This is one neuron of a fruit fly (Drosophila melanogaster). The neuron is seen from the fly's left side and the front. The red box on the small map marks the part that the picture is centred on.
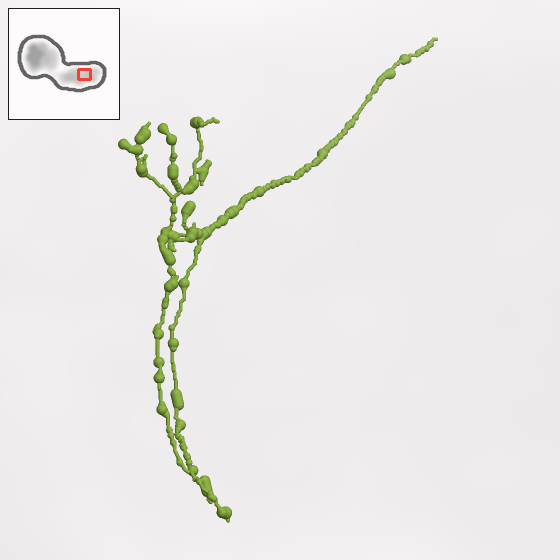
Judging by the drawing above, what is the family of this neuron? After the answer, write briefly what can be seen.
Its family is called class mechanosensory tactile. It is a sensory neuron entering the nerve cord. No cell body is drawn. As drawn here it is taller than it is wide.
